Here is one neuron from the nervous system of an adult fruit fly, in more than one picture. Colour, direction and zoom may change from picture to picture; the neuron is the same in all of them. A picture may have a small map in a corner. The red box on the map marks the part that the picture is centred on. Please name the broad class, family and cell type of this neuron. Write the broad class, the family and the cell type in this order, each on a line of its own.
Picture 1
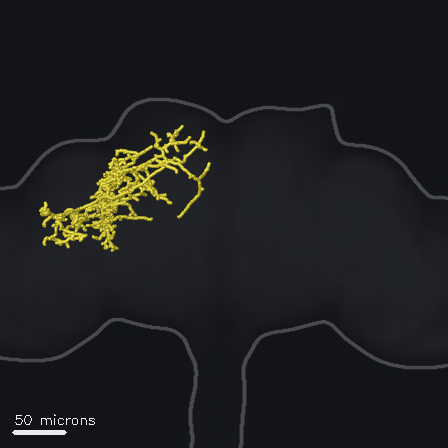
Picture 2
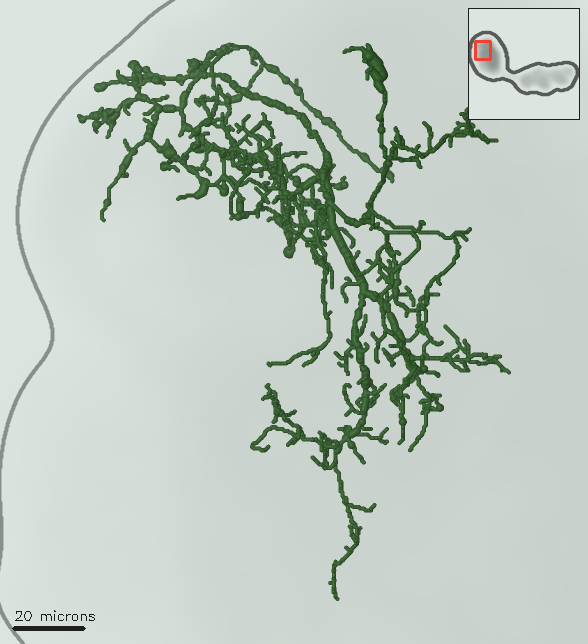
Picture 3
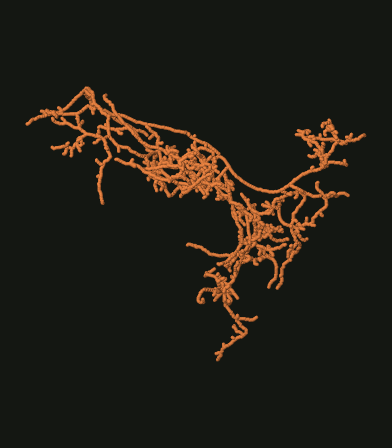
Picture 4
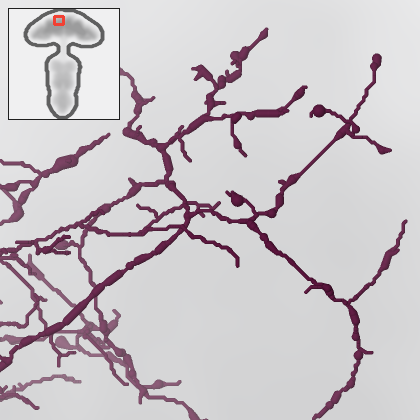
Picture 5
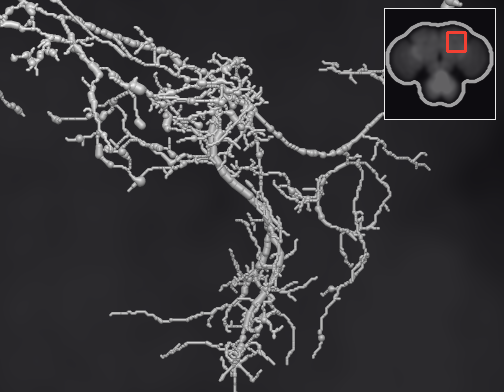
central-brain intrinsic neuron
hemilineage LHl2_dorsal
AVLP749m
